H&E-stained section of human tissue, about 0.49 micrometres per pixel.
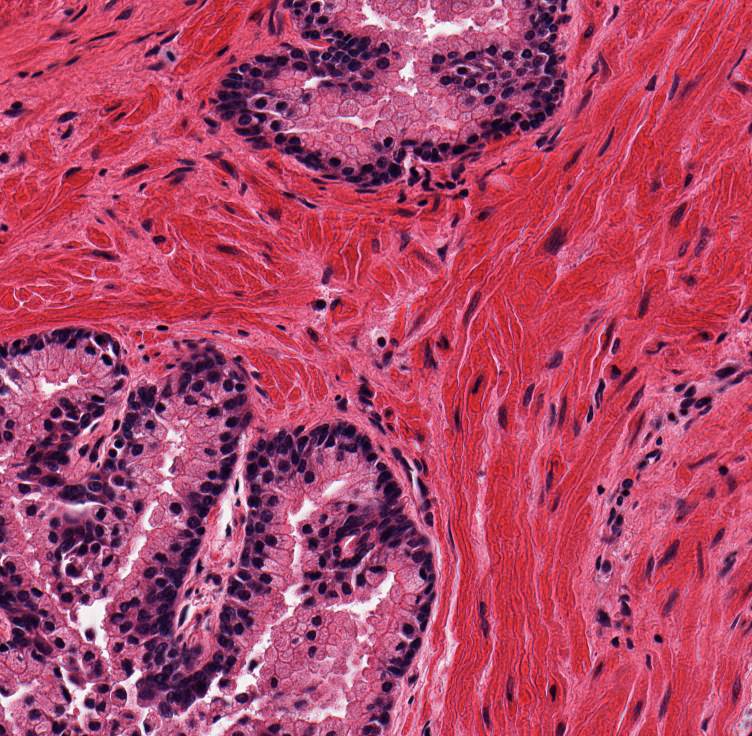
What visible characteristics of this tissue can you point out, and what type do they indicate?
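Glands sit in the upper centre and lower left; stroma fills the rest, the whole right side included. Their lining is tall columnar cells with pale, finely foamy cytoplasm, and at lower left the outline is infolded and papillary, epithelium projecting into the lumen. The stroma is bright eosinophilic smooth muscle with spindle-shaped nuclei. This is prostate.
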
